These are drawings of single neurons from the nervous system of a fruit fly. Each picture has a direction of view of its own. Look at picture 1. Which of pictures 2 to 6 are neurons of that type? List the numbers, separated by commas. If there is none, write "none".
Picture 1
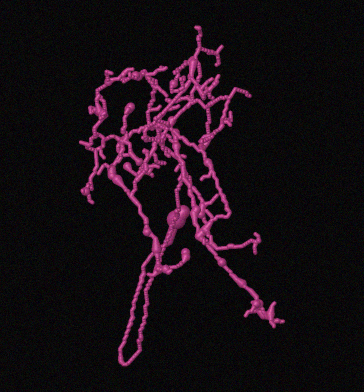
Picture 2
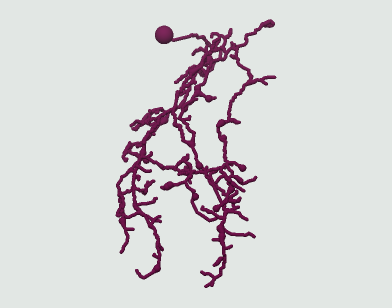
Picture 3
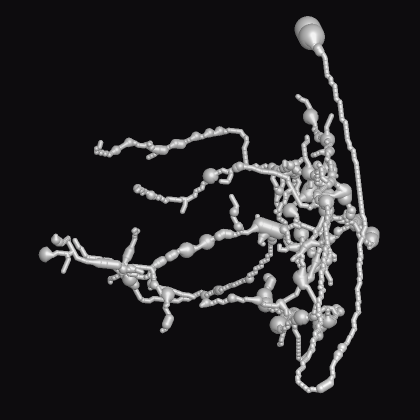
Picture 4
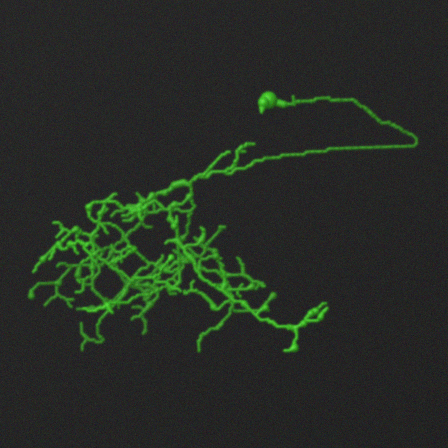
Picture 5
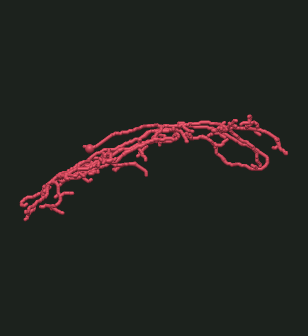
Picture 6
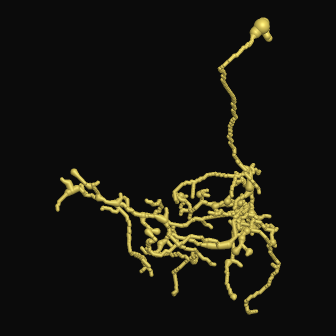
3, 4, 6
